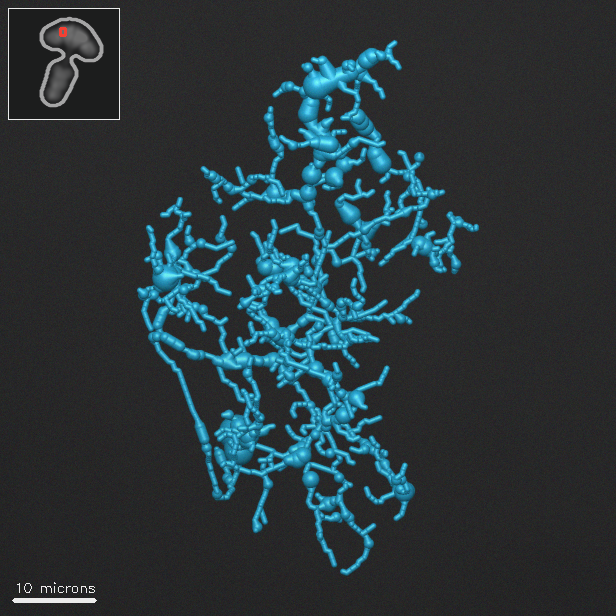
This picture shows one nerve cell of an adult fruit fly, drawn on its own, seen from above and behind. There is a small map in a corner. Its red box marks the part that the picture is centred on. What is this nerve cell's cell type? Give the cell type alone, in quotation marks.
"CB1809"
